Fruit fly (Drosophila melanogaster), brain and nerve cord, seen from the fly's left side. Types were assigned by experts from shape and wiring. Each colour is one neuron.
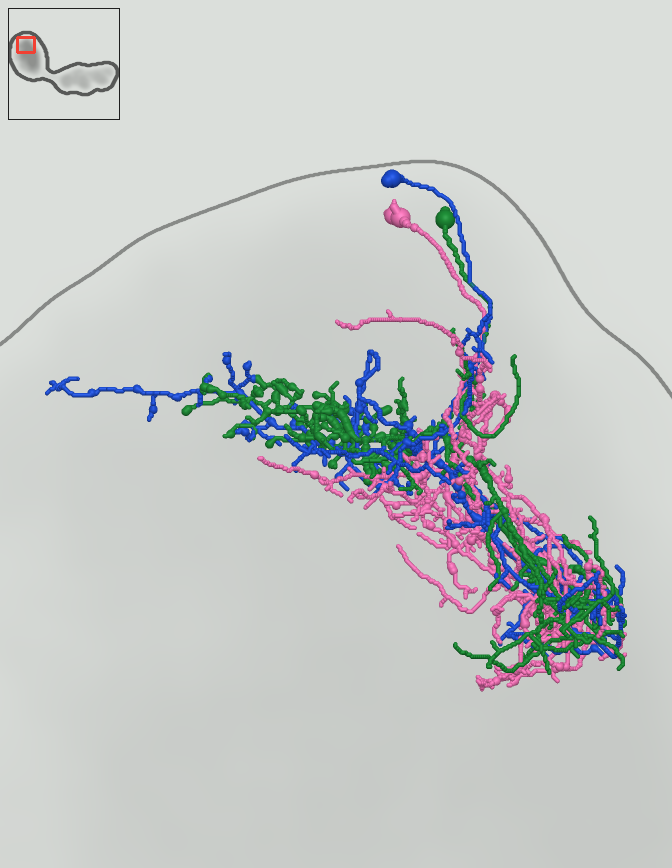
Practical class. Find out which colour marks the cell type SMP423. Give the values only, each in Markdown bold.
**blue**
